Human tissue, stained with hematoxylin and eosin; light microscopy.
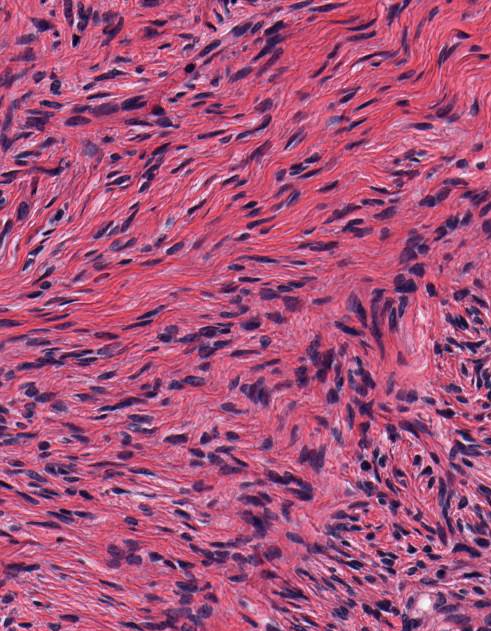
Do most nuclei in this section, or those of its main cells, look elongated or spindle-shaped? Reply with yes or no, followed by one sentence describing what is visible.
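Yes. The nuclei are elongated, dark purple, and many have tapered or wavy ends.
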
